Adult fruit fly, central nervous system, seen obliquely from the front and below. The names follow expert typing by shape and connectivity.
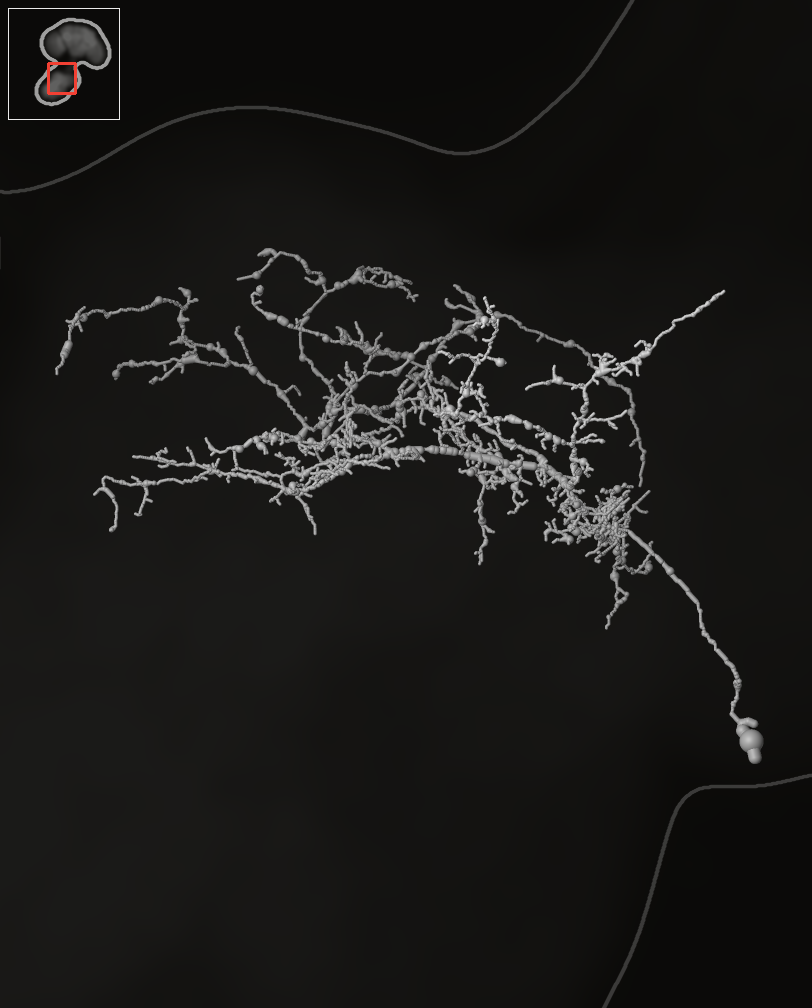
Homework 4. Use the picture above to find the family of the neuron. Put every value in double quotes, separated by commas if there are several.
"hemilineage 12A"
